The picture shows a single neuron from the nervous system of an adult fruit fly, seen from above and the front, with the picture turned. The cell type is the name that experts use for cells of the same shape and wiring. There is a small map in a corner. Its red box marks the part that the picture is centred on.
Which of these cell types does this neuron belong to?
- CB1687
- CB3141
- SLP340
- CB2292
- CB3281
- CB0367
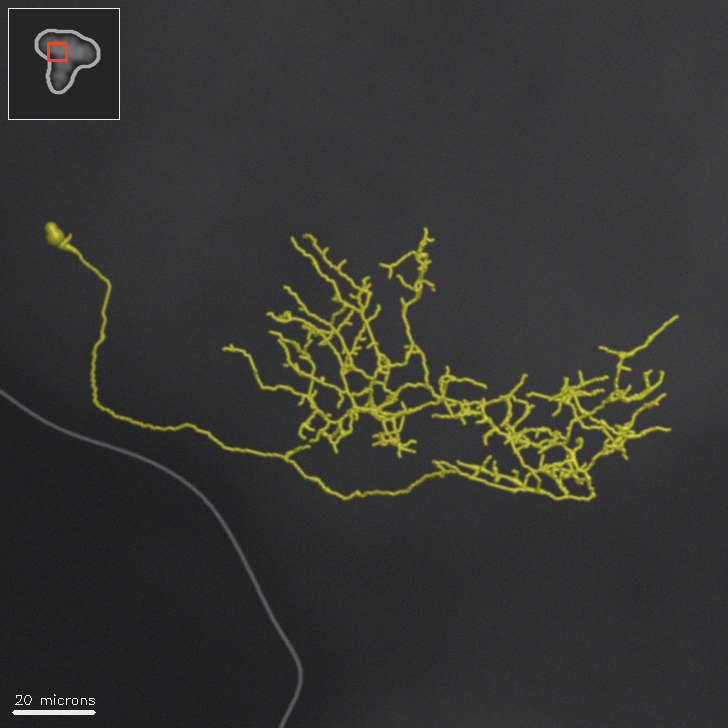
SLP340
